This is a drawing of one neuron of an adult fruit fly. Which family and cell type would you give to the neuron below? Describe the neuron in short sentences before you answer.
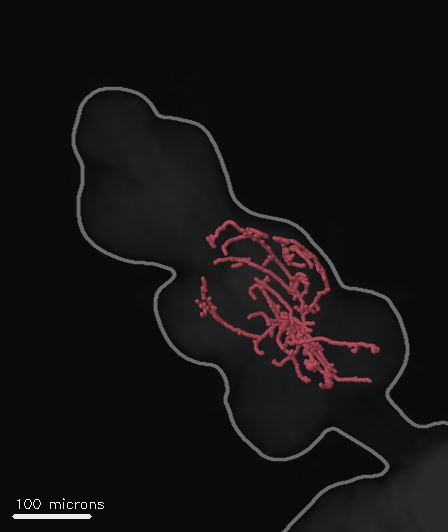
By the scale bar it is about 250 microns wide in this view. In this view it is about as wide as it is tall. The family is hemilineage 27X. It is of cell type FMRFa_Tv.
